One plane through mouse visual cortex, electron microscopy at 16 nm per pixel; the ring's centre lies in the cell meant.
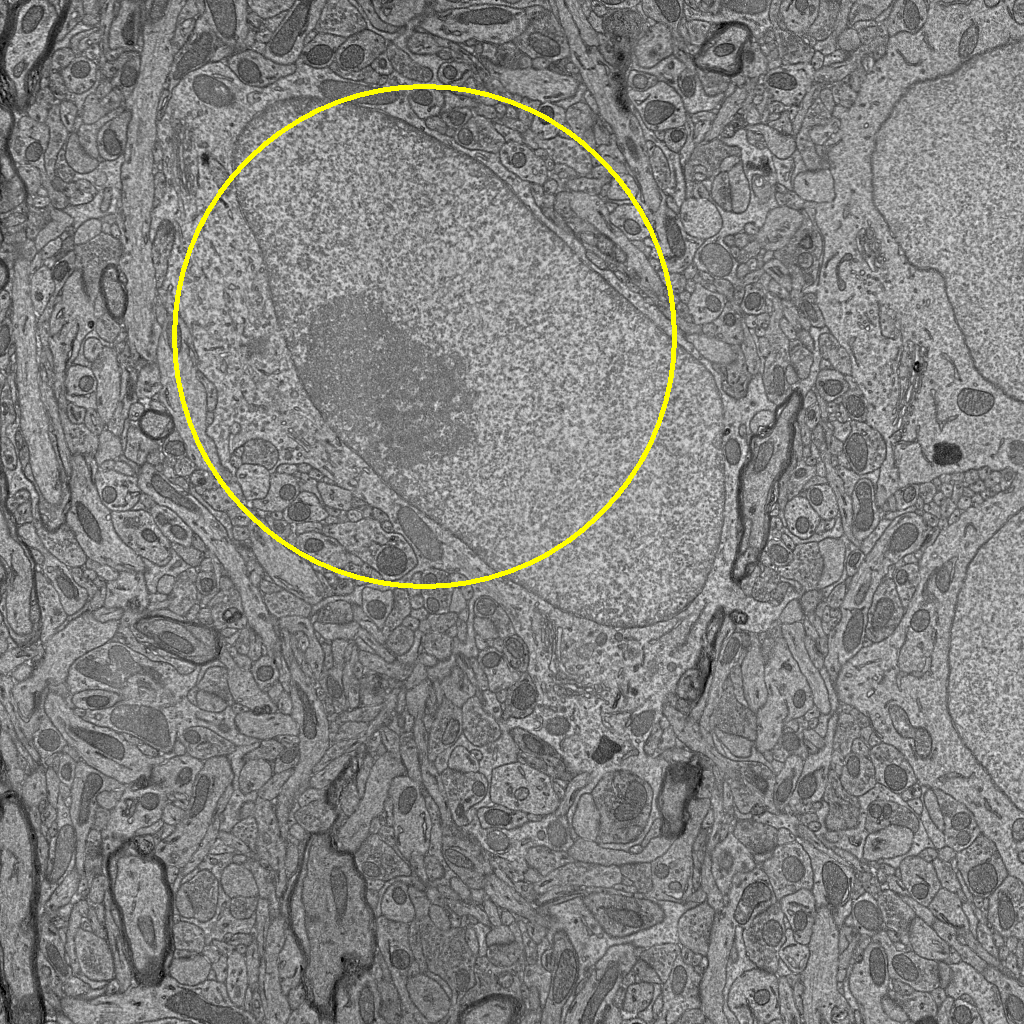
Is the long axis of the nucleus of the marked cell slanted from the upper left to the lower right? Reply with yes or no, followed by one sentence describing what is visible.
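Yes. The nucleus is an elongated oval whose long axis runs from upper left to lower right.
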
